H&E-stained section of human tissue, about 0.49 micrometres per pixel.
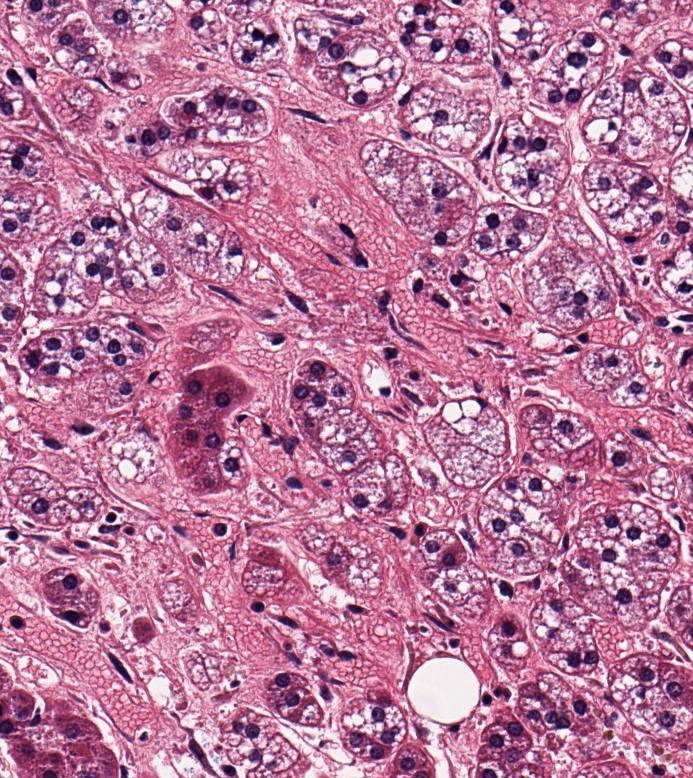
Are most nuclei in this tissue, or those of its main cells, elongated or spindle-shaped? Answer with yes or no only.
No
